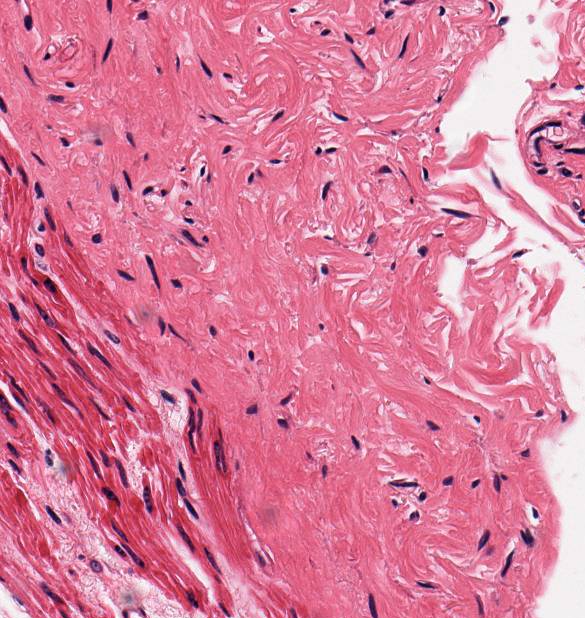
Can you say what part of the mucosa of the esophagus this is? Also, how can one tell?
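Answer: loose connective tissue. Dense collagenous connective tissue fills most of the field, with a band of muscle along the lower left. Its collagen bundles are wavy and interlace in many directions rather than lying parallel.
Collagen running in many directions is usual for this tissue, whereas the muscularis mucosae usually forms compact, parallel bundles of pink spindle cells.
Sparse, scattered fibroblasts with dark spindle-shaped nuclei lie in the collagen. The smooth muscle cells stain a deeper red than the surrounding pink collagen.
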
